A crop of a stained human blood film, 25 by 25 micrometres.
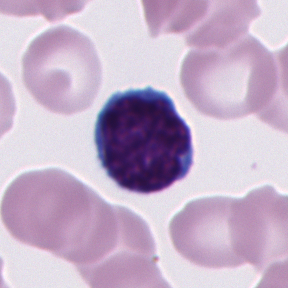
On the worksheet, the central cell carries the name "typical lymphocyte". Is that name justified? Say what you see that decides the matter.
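Two features decide: the thin rim of cytoplasm stains blue, and the chromatin is dark purple and coarsely clumped.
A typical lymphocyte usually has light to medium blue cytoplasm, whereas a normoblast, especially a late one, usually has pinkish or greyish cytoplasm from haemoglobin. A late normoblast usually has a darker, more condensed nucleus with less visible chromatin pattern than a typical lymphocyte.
The name typical lymphocyte therefore fits, and normoblast does not. Size supports this, since the cell is about 9 micrometres across, about 1.25 times as wide as a red cell lying whole in the picture.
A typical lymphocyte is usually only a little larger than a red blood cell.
No granules are visible in the cytoplasm, which would not rule out a normoblast.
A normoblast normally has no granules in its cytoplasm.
The cell outline is roughly round, and the nucleus, about 8 micrometres across, is round with no indentation or lobes.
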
